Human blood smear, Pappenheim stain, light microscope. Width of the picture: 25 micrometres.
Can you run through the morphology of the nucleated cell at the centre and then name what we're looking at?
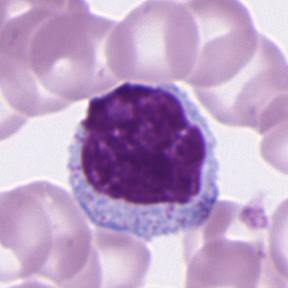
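This one's about 14 micrometres across, with a single rounded nucleus of about 11 micrometres, no separate lobes, sitting toward the top and filling about 60% of the cell's area. The chromatin's dark purple and coarsely clumped. The widest band of cytoplasm is underneath, and the cytoplasm holds scattered fine reddish-purple granules. It's a typical lymphocyte.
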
